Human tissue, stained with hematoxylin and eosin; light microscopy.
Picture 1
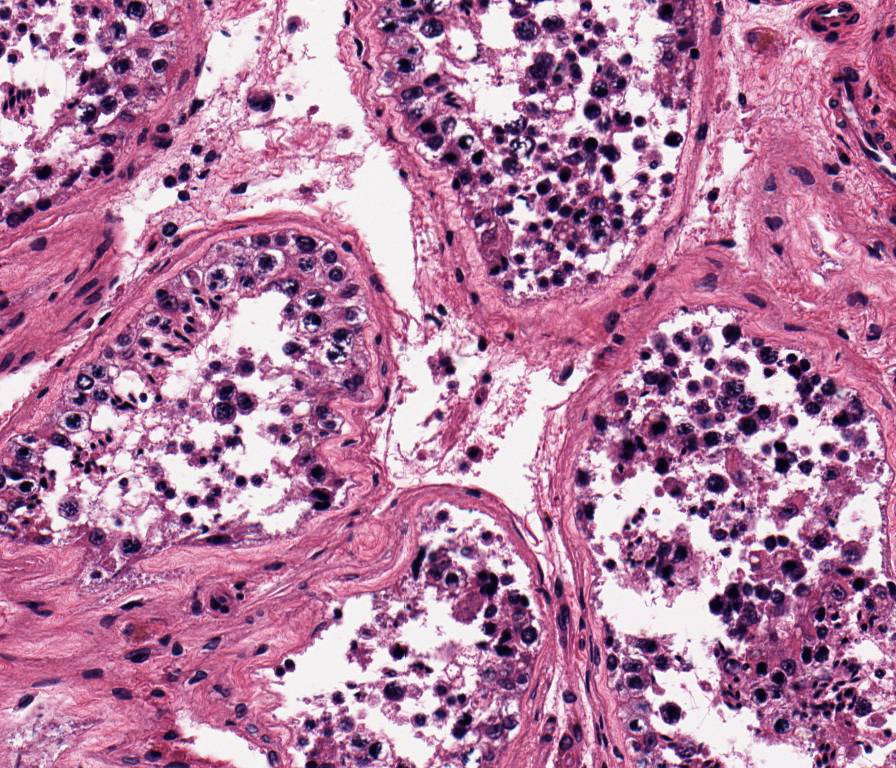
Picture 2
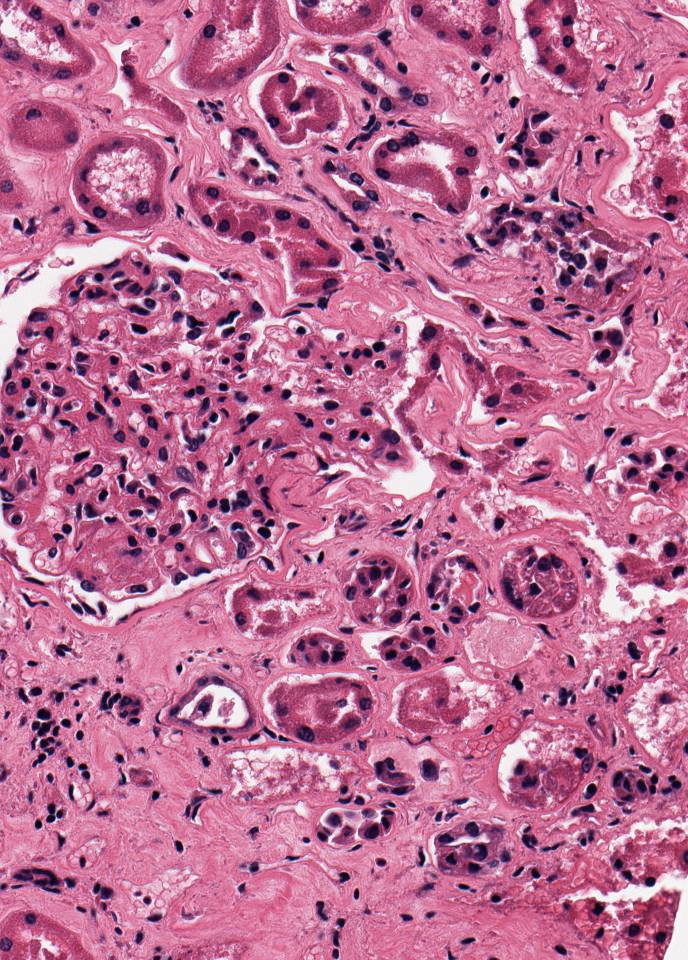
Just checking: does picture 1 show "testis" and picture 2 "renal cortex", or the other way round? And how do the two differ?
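Identification: testis in picture 1, renal cortex in picture 2. Testis: rounded to oval tubules in cross-section, separated by bands of connective tissue. Each tubule bounded by a thick, layered pink wall, its flattened spindle nuclei parallel to the tubule outline. Inside, cells loosely scattered with many clear gaps, not an orderly layered lining. Tubules at top-centre and right: many small, very dark, dense round nuclei. Renal cortex: a glomerular tuft crowded with dark nuclei throughout. Many tubules lined by cuboidal cells with abundant pink granular cytoplasm and round dark nuclei; several others with pale, finely vacuolated, foamy-looking cytoplasm. Small cluster of lymphocytes with dark round nuclei in the stroma near the left edge of the lower half.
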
